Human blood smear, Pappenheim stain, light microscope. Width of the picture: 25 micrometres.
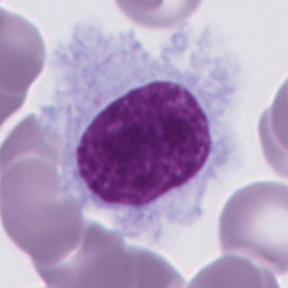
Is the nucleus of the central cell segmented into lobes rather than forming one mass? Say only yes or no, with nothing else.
No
